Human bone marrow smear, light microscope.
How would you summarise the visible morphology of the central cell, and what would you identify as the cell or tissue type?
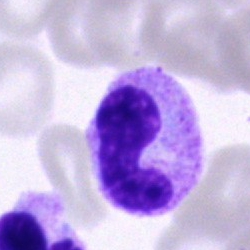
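Starting with the nucleus: it curves like a horseshoe, with a deep indentation opening to the right, and it lies against the left side of the cell. Next, the cytoplasm is pale lilac-pink, with fine purple granules scattered through it. This is a band neutrophil.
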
